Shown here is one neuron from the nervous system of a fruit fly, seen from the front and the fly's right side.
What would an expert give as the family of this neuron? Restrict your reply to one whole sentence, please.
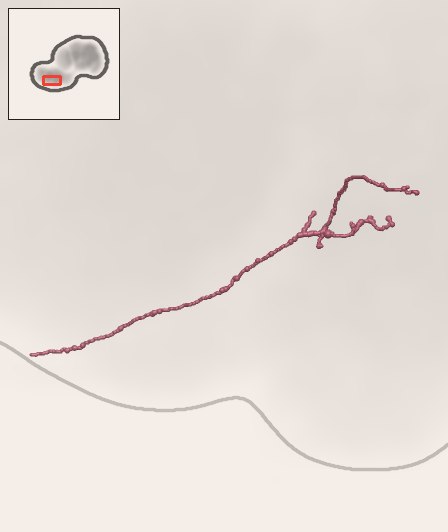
The family grouping of the neuron is class mechanosensory proprioceptive.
